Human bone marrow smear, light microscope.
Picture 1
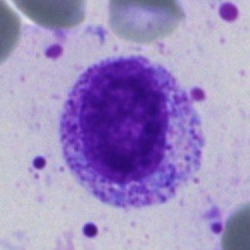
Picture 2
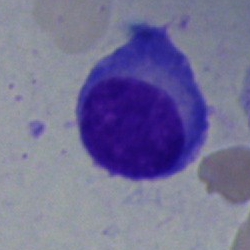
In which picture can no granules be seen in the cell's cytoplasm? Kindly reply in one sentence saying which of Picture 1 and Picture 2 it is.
It is the cell in Picture 2 whose cytoplasm shows no visible granules.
